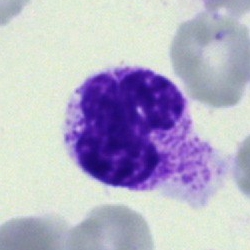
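Segmented neutrophil, central cell. The nucleus fills most of the cell and lies toward the upper left; a notch in its top edge gives it a partly lobed appearance. Its chromatin is dark purple and coarsely clumped. Purple granules crowd the cytoplasm, most densely on the right side.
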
